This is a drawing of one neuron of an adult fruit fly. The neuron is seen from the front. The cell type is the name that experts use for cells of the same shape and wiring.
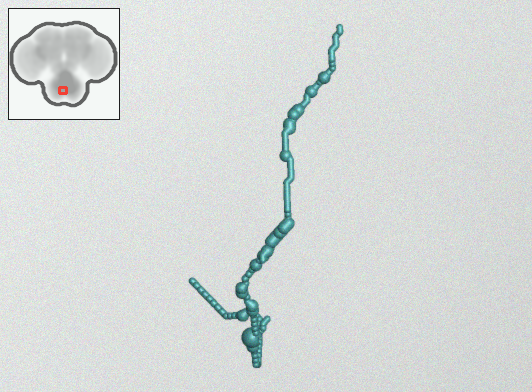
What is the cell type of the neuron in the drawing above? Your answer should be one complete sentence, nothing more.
The cell type SNta29 includes this neuron.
